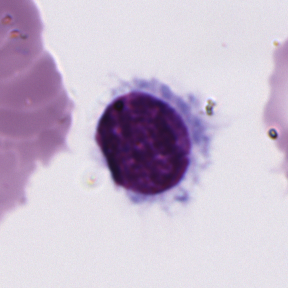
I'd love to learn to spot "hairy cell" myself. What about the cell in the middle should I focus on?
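This hairy cell has a ragged border, with fine hair-like cytoplasmic projections around most of its edge.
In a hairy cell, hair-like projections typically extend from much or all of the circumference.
The projections here match that.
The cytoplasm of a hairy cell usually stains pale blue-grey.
Here it is pale greyish blue, which also fits. The chromatin is dark purple with a mottled pattern of slightly lighter patches, and the cytoplasm rim is wider at the upper right of the nucleus than at the lower left.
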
